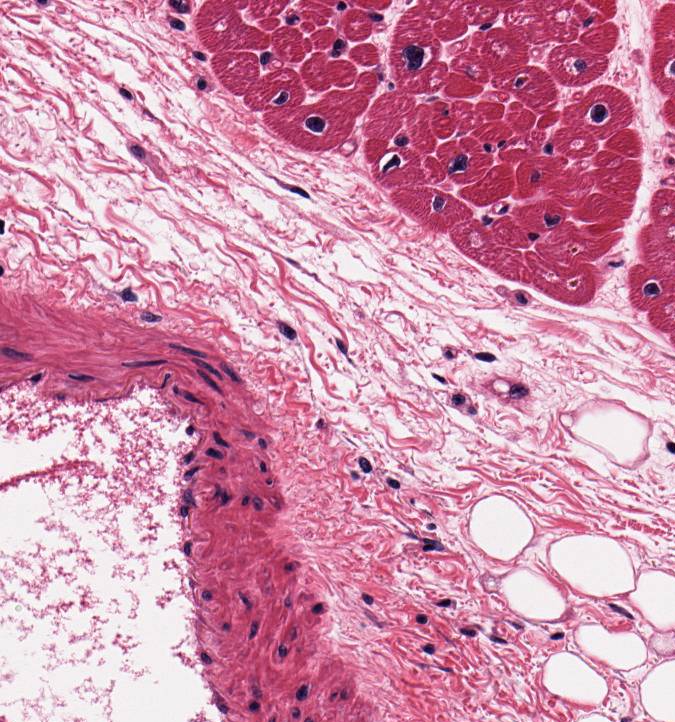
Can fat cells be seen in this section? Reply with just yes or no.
Yes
